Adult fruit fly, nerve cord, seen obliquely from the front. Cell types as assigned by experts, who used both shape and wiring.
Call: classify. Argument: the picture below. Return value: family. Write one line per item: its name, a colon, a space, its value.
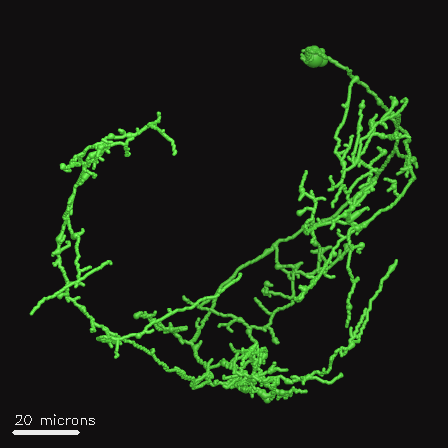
family: hemilineage 19A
